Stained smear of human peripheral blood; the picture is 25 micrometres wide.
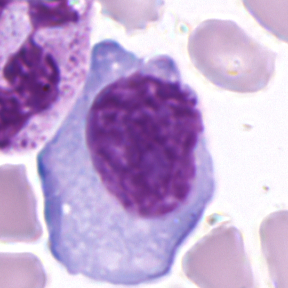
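Plasma cell. Notice the blunt bulges along its upper edge, which make the outline irregular. The nucleus sits off-centre toward the upper right, its dark purple chromatin coarsely clumped with paler gaps between. Around it lies abundant, pale grey-blue cytoplasm.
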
